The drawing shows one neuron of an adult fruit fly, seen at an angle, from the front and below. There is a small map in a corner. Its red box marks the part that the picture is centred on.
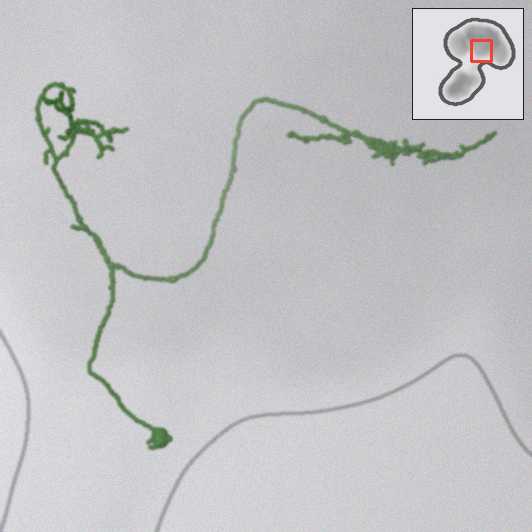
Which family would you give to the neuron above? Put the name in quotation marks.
"hemilineage LB3"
